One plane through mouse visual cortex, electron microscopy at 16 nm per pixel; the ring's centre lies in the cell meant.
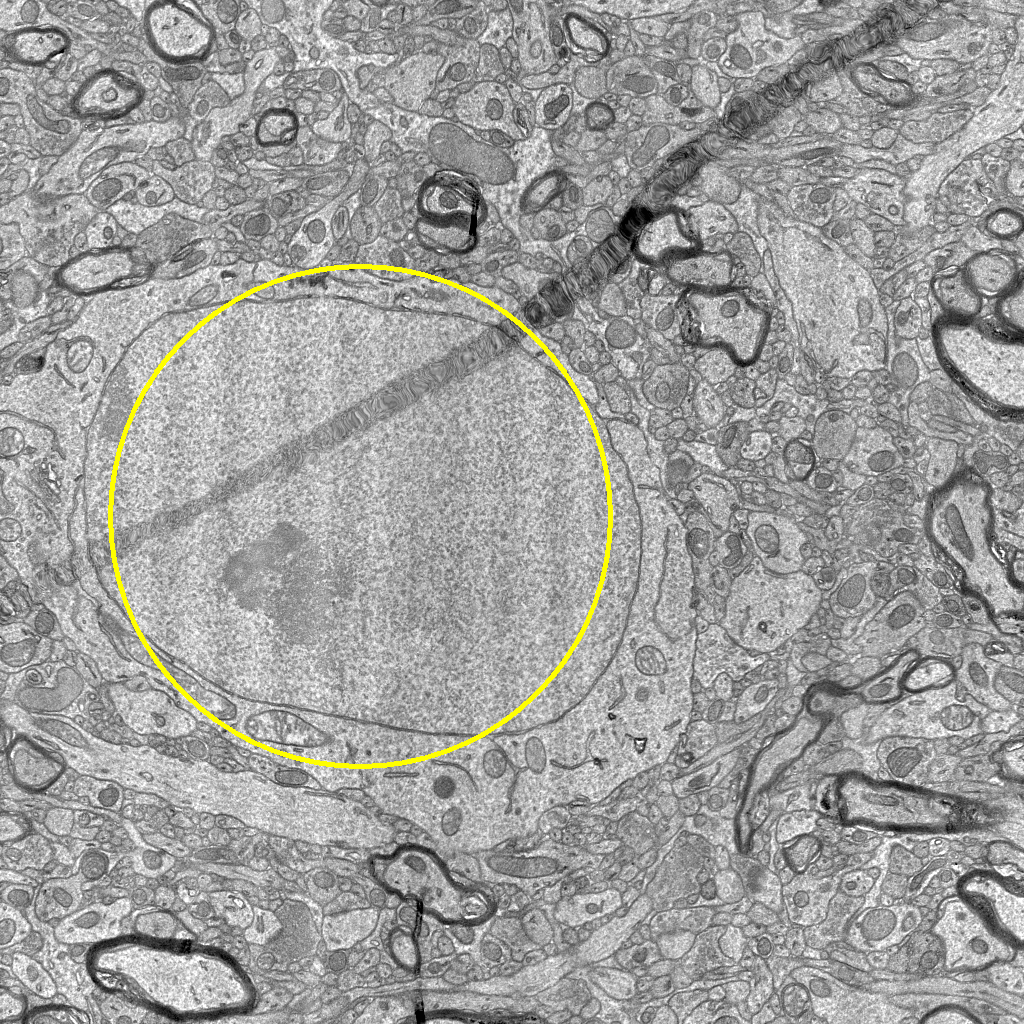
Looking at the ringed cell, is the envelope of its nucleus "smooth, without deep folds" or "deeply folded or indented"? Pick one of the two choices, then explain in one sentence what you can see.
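Smooth, without deep folds. The nuclear envelope runs smoothly, without deep infoldings.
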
